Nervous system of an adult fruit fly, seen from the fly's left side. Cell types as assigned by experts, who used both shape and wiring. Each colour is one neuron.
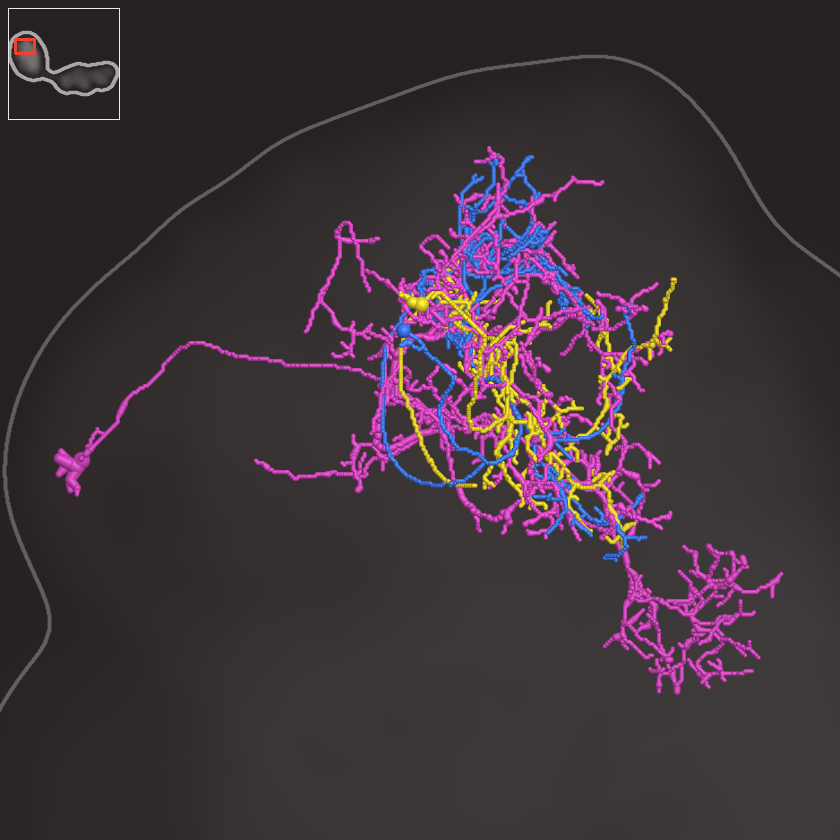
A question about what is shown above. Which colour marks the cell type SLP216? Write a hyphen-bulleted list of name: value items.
- colour: magenta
